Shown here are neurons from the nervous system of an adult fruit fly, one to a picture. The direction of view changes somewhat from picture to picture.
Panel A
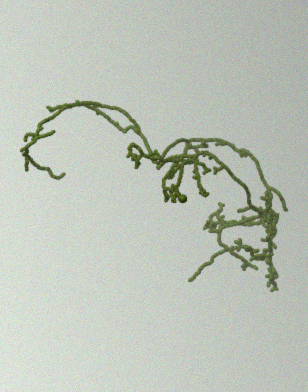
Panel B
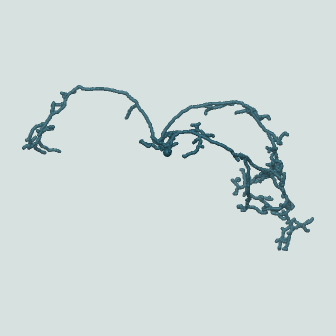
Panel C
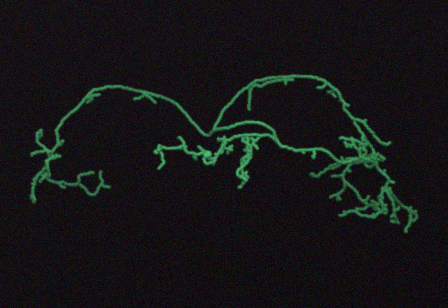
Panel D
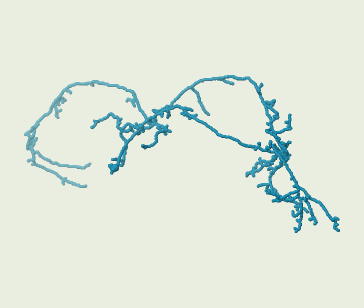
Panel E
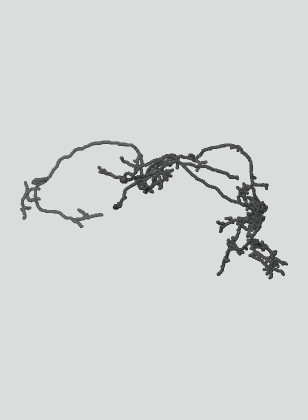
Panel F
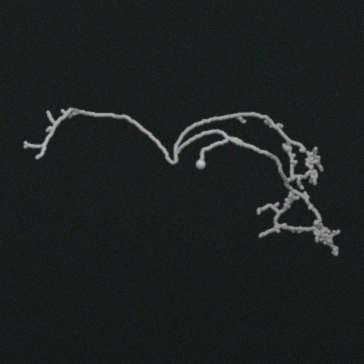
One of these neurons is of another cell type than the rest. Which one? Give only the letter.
F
